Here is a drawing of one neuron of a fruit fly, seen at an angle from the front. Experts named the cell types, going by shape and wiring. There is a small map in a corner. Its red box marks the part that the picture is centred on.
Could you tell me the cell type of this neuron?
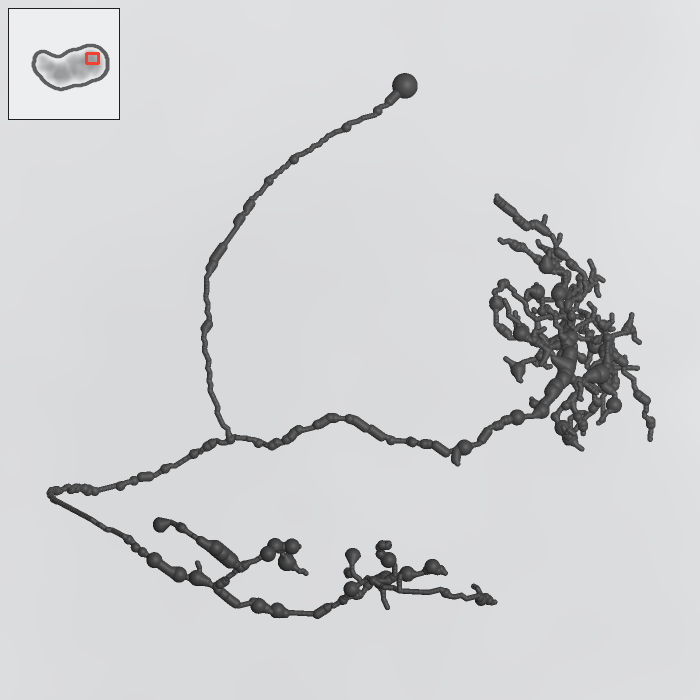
LC21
